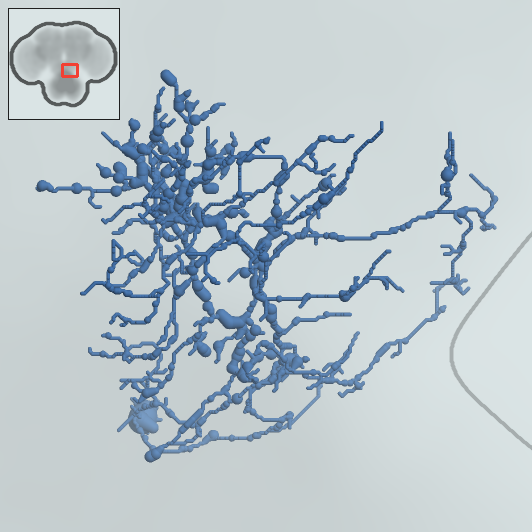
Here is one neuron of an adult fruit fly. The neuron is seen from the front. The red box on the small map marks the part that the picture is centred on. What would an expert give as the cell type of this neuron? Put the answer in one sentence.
The cell type is GNG452.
